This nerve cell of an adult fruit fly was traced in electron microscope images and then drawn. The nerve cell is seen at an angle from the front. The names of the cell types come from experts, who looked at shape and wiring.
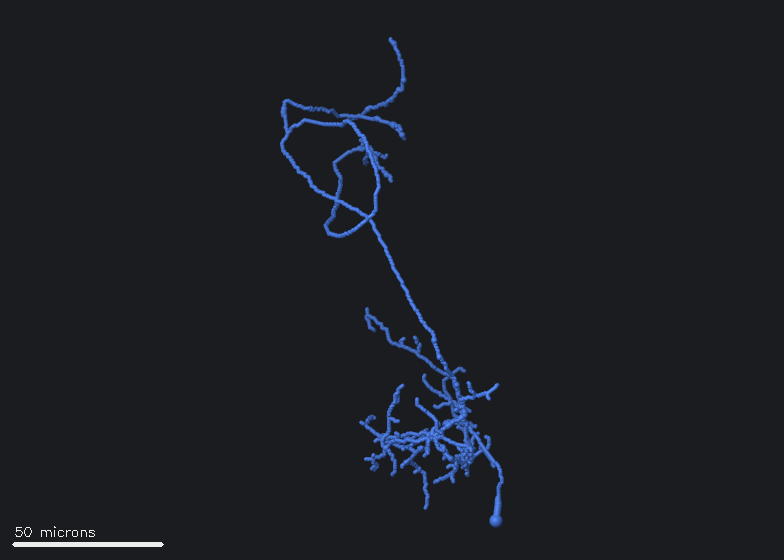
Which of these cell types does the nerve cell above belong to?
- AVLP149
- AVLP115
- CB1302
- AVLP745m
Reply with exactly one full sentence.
The cell type that fits this nerve cell is AVLP149.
